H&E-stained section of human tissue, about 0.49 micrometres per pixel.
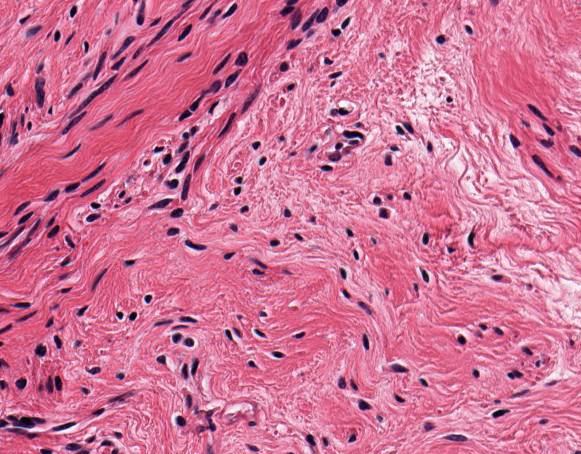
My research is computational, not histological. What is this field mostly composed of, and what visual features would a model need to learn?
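Dense connective tissue. One: pink collagenous connective tissue fills the whole field, with no epithelium anywhere.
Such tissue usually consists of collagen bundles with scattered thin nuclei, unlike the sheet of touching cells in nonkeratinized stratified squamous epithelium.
Two: the collagen bundles are wavy and interlace in many directions. Three: spindle-shaped cells with thin, elongated, dark nuclei lie between the bundles.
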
